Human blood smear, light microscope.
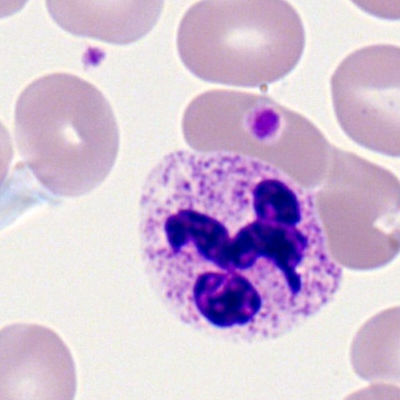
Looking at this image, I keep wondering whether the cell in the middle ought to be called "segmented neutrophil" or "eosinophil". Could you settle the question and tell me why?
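It's a segmented neutrophil. What settles it are the fine lilac-purple granules dotting the cytoplasm.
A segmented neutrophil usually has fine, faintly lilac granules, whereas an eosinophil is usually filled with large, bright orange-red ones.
Beyond that, the outline is roughly round and smooth, the chromatin dark purple and coarsely clumped, and abundant pale pink cytoplasm surrounds the nucleus on all sides.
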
